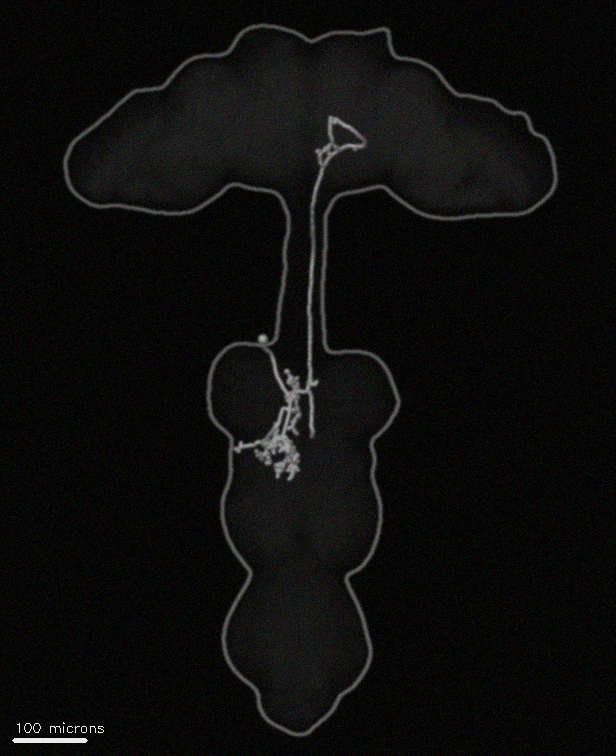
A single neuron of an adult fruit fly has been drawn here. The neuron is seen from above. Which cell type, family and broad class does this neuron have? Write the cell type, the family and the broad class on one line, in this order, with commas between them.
AN08B094, hemilineage 08B, ascending neuron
